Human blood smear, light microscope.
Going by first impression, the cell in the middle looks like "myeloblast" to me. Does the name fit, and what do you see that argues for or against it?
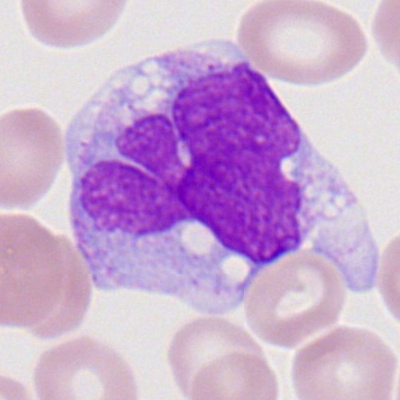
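The cell has an irregular, somewhat angular outline rather than a round one. Its chromatin is loose and mottled in texture rather than dense and uniformly dark. The cytoplasm is abundant and pale grey-blue, holding several clear, round vacuoles and fine, faint pinkish granules scattered through it. A red cell presses against the lower right edge of the cell.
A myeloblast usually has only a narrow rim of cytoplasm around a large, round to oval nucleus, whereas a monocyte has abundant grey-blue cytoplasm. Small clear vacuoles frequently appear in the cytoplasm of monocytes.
The plentiful grey-blue cytoplasm therefore speaks for monocyte and against myeloblast, and the clear vacuoles add further weight on the side of monocyte. The name myeloblast does not fit; this cell is a monocyte.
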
